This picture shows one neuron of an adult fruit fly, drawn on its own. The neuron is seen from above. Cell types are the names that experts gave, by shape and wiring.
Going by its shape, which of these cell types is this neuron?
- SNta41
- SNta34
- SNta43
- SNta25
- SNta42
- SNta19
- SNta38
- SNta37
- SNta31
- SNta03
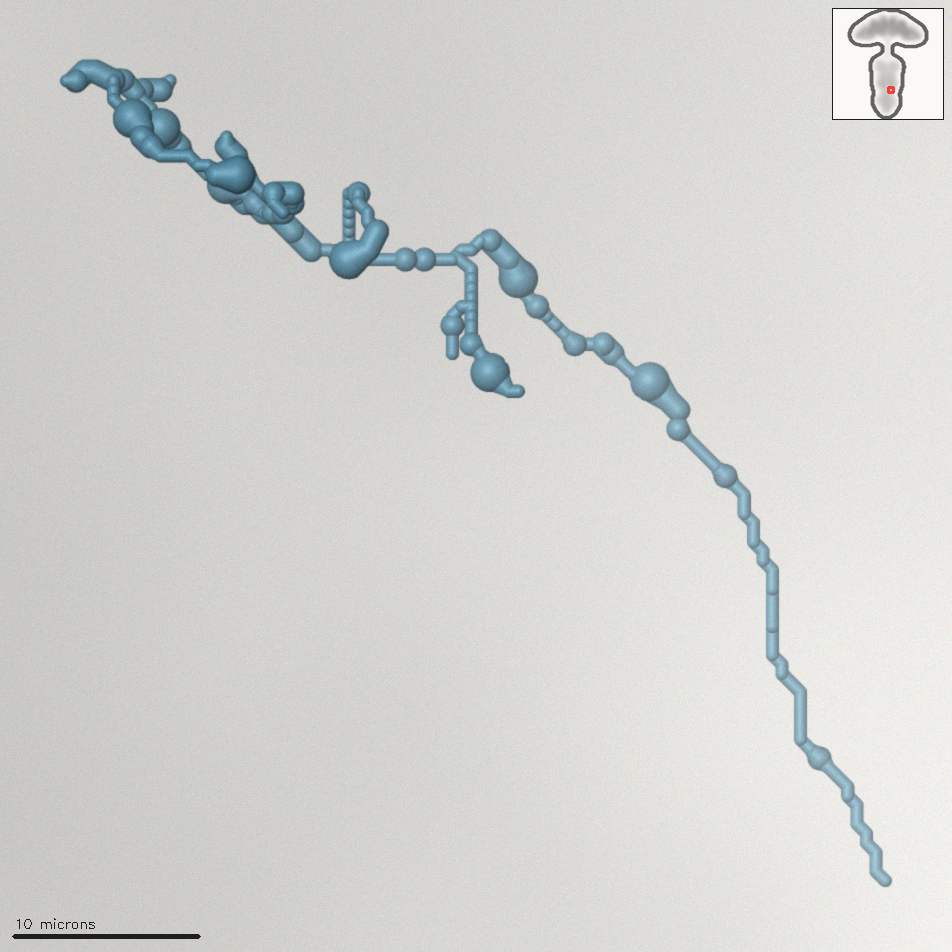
SNta25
